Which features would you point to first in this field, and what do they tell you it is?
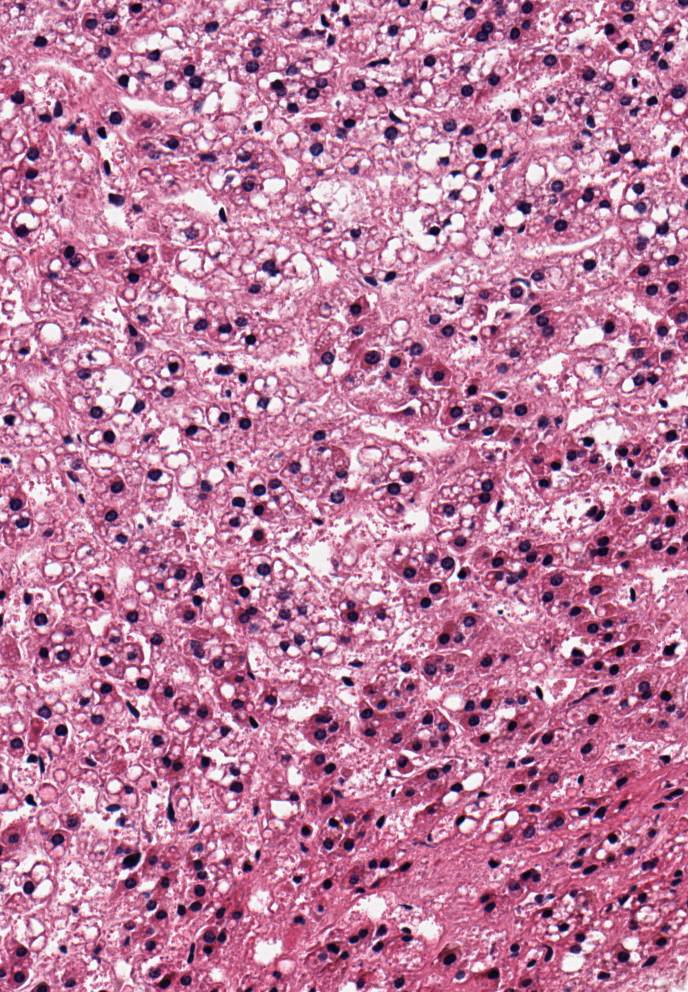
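Shown here: zona fasciculata of the adrenal gland. Its cells are polygonal, with abundant cytoplasm, and in the upper and middle parts of the field most of them are filled with many small clear vacuoles. Their small, round, darkly stained nuclei mostly sit in the centre of the cell.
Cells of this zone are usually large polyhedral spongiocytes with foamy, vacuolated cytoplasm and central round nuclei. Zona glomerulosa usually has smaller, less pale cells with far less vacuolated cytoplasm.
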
